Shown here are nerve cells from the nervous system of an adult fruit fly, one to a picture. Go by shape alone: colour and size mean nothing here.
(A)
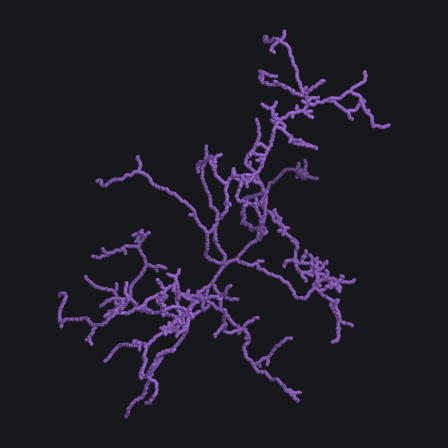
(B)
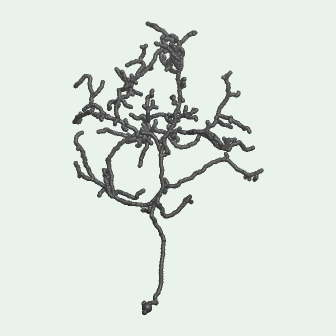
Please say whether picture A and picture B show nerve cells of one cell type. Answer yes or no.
yes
